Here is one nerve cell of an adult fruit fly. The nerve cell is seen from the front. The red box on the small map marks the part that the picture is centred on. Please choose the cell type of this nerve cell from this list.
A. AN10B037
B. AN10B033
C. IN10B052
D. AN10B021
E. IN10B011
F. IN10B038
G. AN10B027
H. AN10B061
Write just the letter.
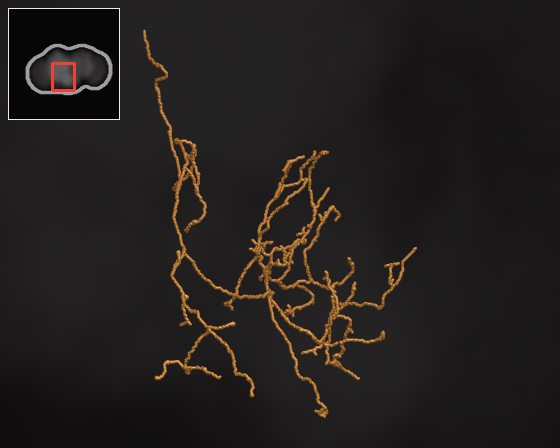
F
